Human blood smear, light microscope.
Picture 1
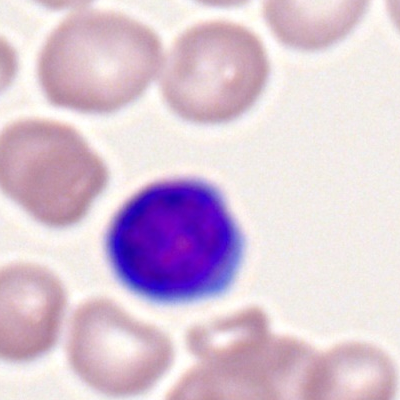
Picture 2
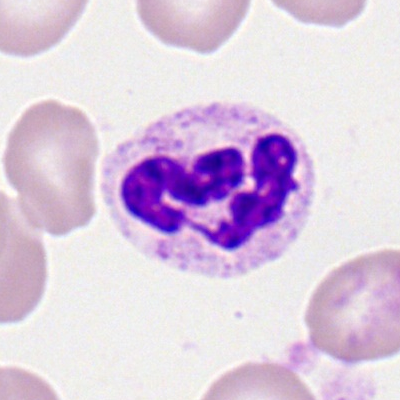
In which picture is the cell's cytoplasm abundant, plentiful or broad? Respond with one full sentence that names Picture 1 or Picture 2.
Abundant cytoplasm surrounds the nucleus in picture 2.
